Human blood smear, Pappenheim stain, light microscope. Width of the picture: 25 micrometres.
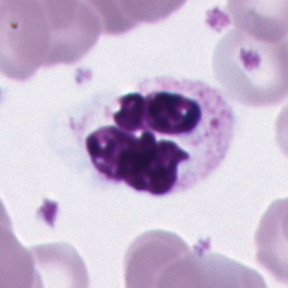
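Segmented neutrophil in a stained smear of peripheral blood. Its chromatin is dark purple and coarsely clumped. Fine pinkish-lilac granules are scattered through the cytoplasm and are easiest to see on the right side of the cell. The outline is smooth and rounded, with no surface projections.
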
